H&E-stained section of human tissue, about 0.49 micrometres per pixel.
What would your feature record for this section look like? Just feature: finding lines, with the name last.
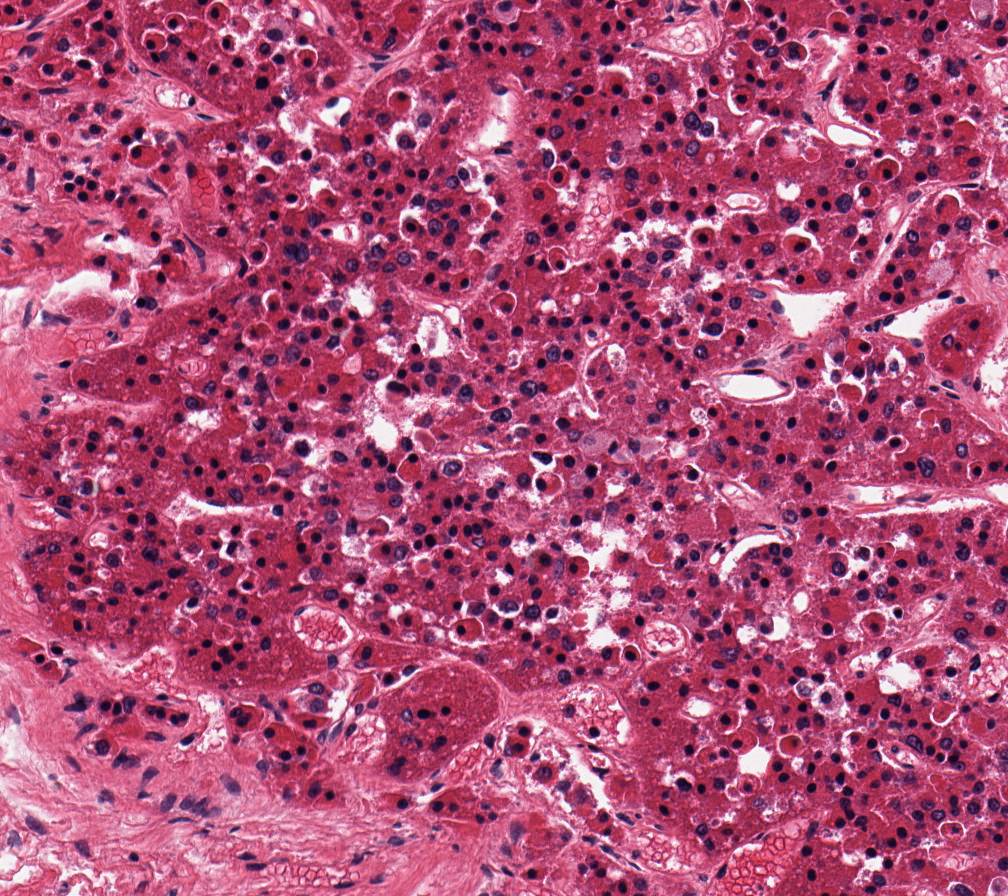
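Arrangement: closely packed cells in solid sheets and nests, filling most of the field
Cytoplasm: abundant, deeply eosinophilic and granular in most cells
Septa: thin and fibrovascular, carrying small thin-walled vessels between nests
Stroma: dense pink collagen with spindle-shaped nuclei along the left edge and lower left corner
Name: pituitary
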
